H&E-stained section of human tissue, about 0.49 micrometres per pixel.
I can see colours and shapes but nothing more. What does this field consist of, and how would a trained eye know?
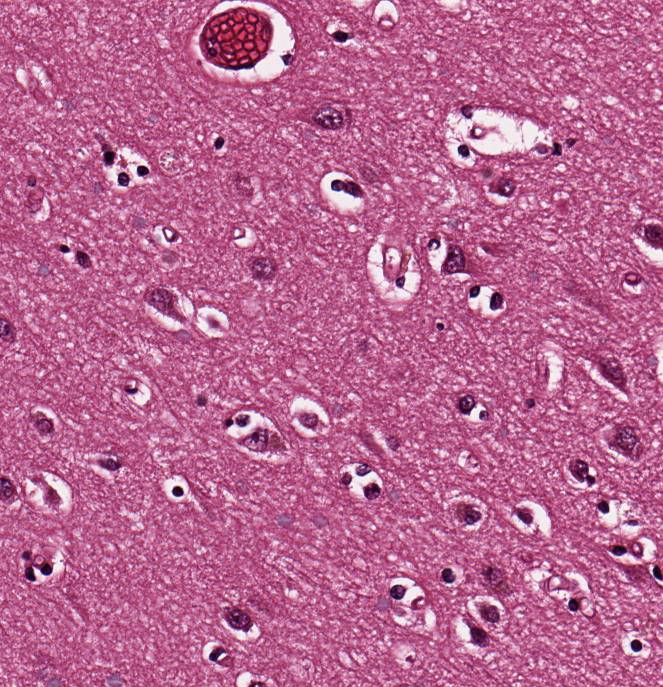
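Mostly cerebral cortex: a fibrillary pink matrix runs throughout, and the larger cells have pale, vesicular nuclei with fine chromatin, some with a nucleolus.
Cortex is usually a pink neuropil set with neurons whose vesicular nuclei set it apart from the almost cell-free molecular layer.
Cells sit singly or in small clusters, forming no epithelium, and a vessel at top left is packed with red blood cells.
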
